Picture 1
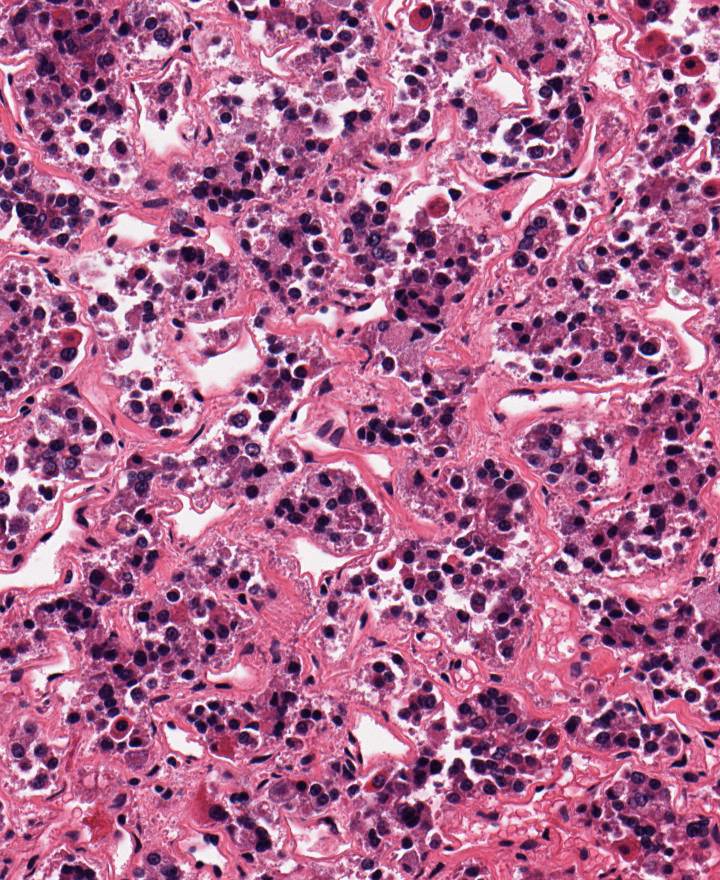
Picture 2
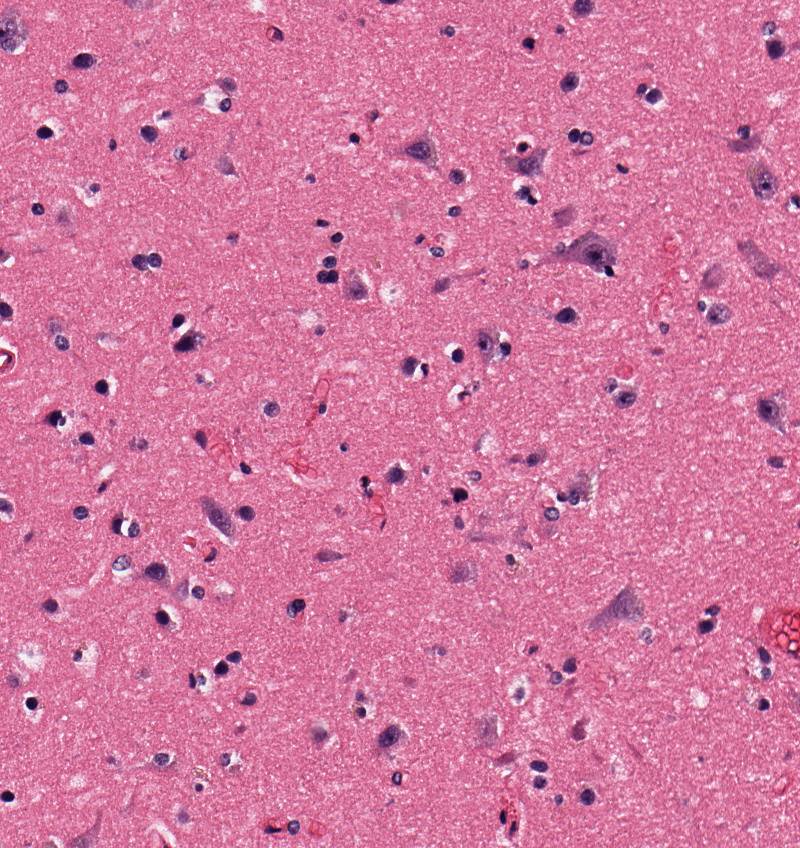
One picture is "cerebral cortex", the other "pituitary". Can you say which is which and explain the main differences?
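First, the pituitary is picture 1 and the cerebral cortex picture 2. In picture 1, thin wavy pink septa divide the field into rounded compartments packed with loose cells. Many small, round, dark nuclei sit among larger cells with plentiful pale pink granular cytoplasm, and scattered round bodies stain bright deep red. Picture 2, I notice, is a uniform, finely fibrillary pink background with cells scattered singly or in small groups. Small round dark nuclei far outnumber larger cells with visible cytoplasm there, and many sit in a clear perinuclear halo.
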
